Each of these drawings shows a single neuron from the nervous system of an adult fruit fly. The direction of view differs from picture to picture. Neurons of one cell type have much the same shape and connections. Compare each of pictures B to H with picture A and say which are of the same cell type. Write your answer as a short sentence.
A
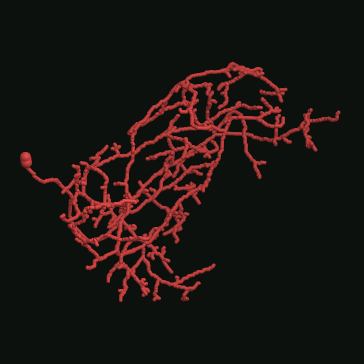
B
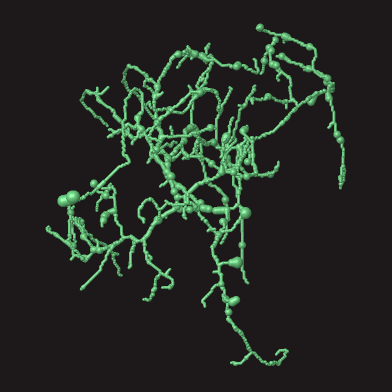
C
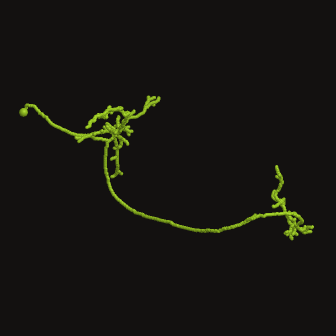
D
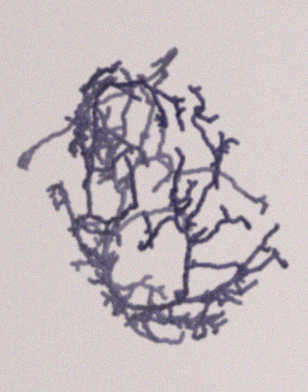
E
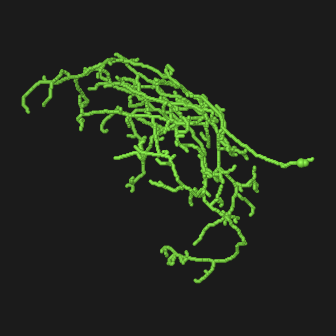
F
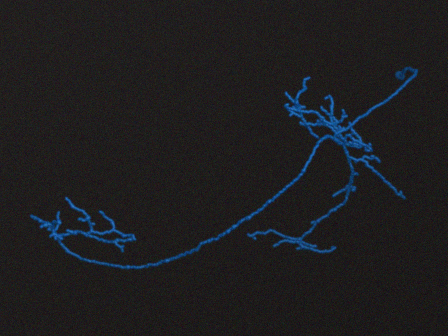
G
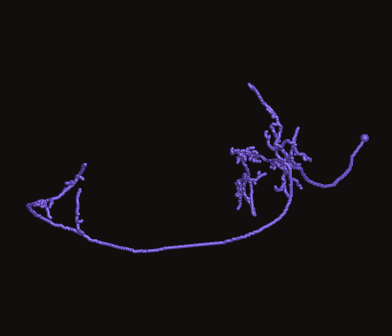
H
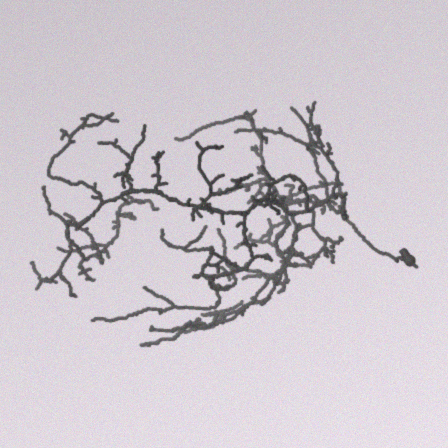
Picture B, picture D, picture E and picture H are of the same cell type.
